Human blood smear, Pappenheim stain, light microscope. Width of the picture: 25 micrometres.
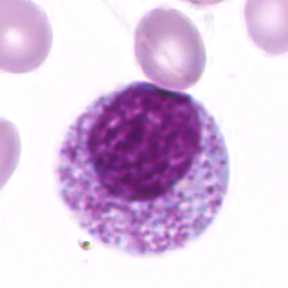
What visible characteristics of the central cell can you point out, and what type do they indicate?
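Scattered purple granules fill the abundant cytoplasm of this cell, which is about 15 micrometres across. Between the granules, the cytoplasm is pale, nearly colourless. It forms a wide band below the nucleus, which sits off-centre toward the top of the cell. Answer: myelocyte.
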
